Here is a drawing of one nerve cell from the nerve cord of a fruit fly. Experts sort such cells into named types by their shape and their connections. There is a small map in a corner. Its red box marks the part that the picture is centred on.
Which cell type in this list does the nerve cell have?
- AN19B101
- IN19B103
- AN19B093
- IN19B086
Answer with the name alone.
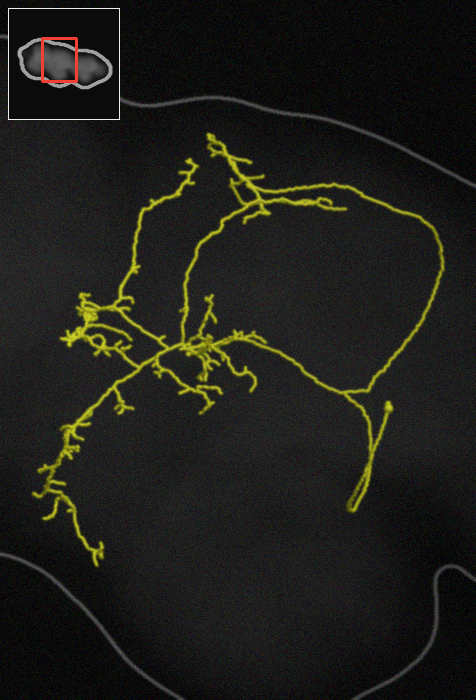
IN19B086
